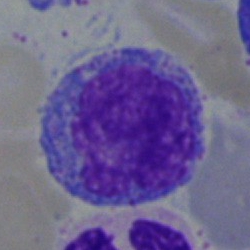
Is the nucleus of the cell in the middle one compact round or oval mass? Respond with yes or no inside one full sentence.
Yes, round or oval in outline, its nucleus forms one compact mass.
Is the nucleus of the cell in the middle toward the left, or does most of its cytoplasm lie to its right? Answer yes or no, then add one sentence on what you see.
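No. The cytoplasm forms a blue rim that is widest on the left side of the cell.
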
